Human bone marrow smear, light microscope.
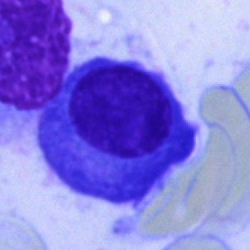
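Plasma cell. The nucleus lies off-centre toward the upper right of the cell, and its chromatin stains dense and dark purple. Deep blue cytoplasm forms a broad rim around it, widest on the lower left side.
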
